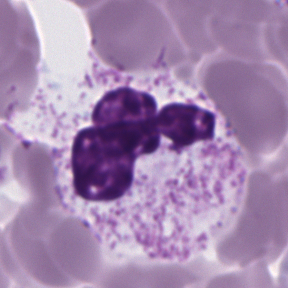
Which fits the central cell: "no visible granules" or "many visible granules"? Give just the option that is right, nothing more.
Many visible granules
